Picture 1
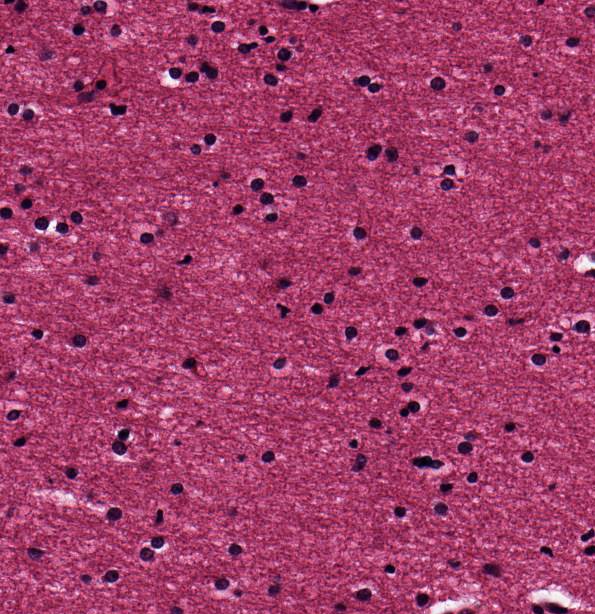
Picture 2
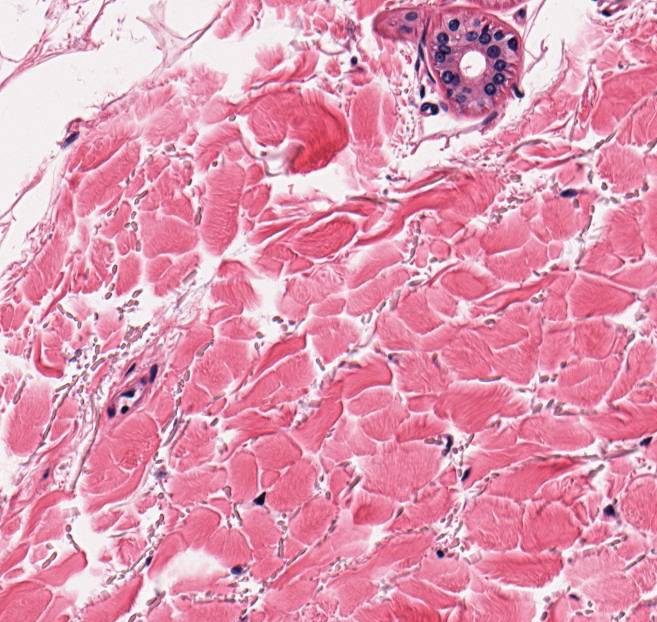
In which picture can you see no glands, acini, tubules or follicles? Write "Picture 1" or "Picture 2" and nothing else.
Picture 1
